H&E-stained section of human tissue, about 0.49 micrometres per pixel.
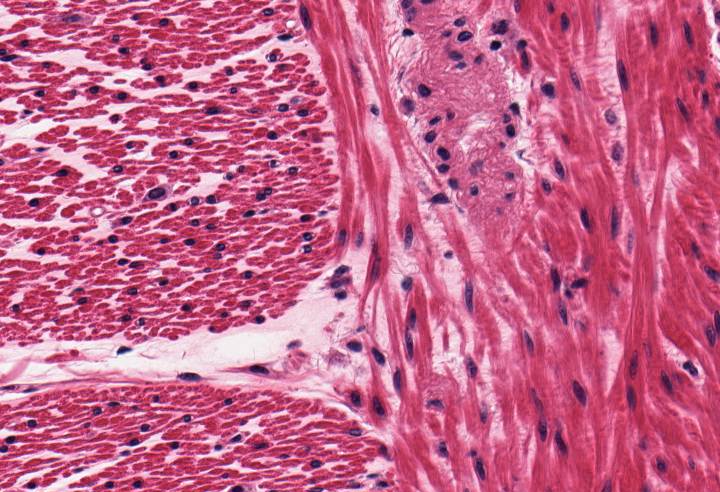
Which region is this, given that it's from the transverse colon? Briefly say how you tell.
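This is smooth muscle, cut in two planes. On the right, long spindle-shaped cells run roughly vertically, each with one cigar-shaped dark nucleus. On the left, fibres cut across form closely packed, small, irregular deep red profiles with scattered small dark nuclei.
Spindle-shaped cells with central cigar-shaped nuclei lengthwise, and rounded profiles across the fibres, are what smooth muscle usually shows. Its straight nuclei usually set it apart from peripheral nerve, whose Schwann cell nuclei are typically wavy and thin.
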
